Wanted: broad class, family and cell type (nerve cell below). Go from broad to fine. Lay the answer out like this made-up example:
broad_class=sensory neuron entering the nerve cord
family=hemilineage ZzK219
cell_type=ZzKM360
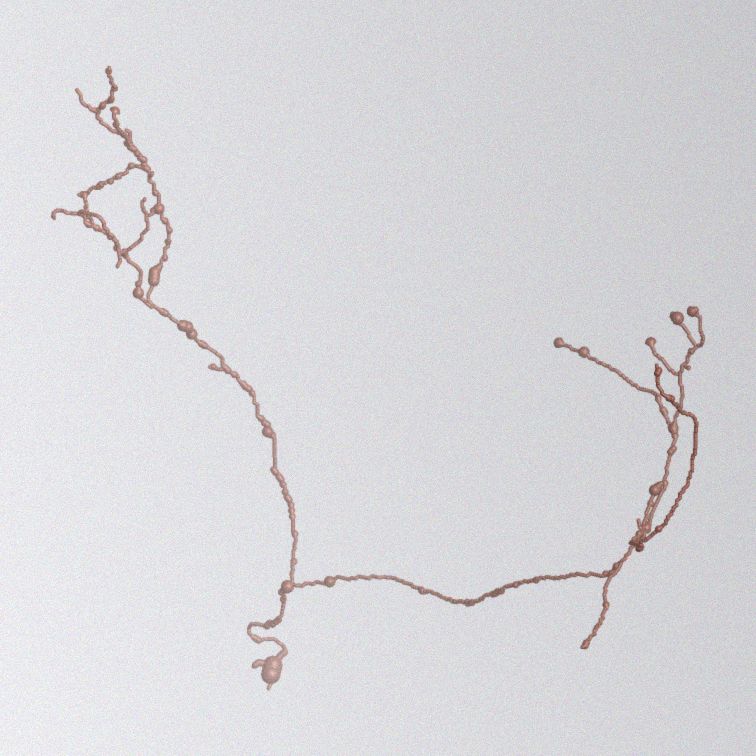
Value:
broad_class=central-brain intrinsic neuron
family=hemilineage LB19
cell_type=PS335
